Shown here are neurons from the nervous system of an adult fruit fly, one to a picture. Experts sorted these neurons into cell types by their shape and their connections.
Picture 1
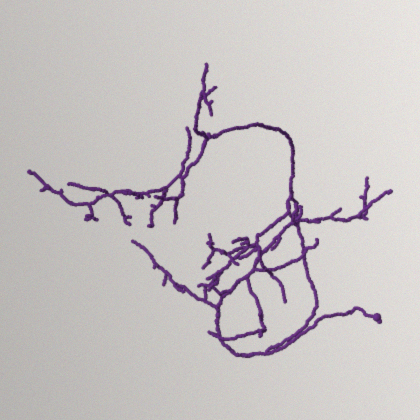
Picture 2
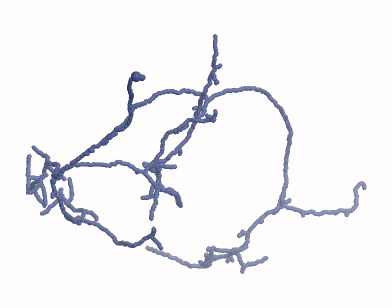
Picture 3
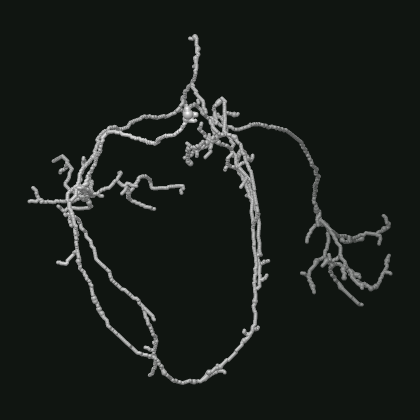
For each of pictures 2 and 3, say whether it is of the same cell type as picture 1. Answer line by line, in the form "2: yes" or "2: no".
2: yes
3: no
